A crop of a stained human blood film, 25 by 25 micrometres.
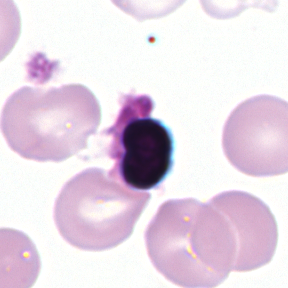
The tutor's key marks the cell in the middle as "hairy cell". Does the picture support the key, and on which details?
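Hairy cell does not fit; this cell is a normoblast. Its chromatin is very dark purple-black and dense, with almost no visible pattern, and no nucleoli are seen.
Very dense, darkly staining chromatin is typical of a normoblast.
Cytoplasm forms at most a very thin rim, so the nucleus fills almost the whole cell.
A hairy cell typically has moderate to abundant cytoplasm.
This scant cytoplasm therefore speaks against hairy cell. The cell is oval and taller than wide, its nucleus is notched on the left side in a kidney-like outline, and no vacuoles are seen.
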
